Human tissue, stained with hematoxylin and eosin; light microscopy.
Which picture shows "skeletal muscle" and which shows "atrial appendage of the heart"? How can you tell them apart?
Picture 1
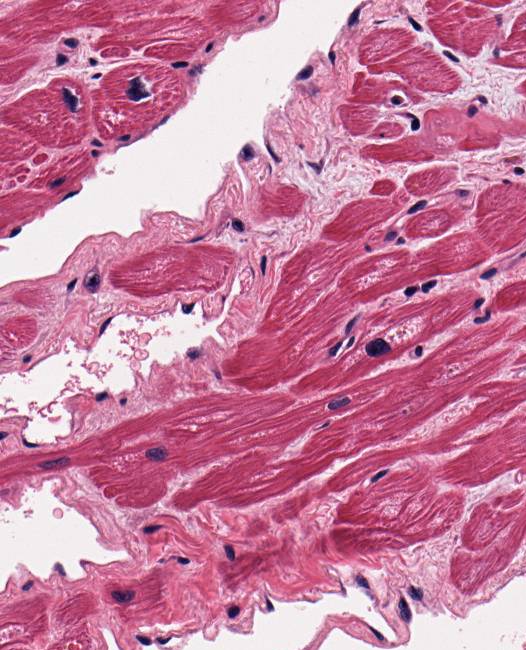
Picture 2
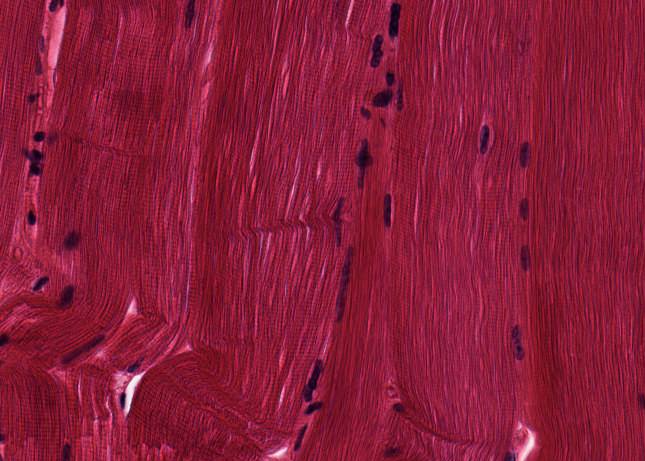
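Picture 1 is the atrial appendage of the heart; picture 2 is skeletal muscle. In picture 1, elongated fibres run diagonally from lower left to upper right across the centre, while fibres cut across at upper left and upper right show rounded or polygonal pink profiles. Their single oval nuclei lie centrally, and the strongly eosinophilic cytoplasm shows fine lengthwise fibrillar lines. In picture 2, long parallel fibres with deep red-pink cytoplasm run from top to bottom, and their dark, elongated nuclei sit at the fibre edges along the long axis.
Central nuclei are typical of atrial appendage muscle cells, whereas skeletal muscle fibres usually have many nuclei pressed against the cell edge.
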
